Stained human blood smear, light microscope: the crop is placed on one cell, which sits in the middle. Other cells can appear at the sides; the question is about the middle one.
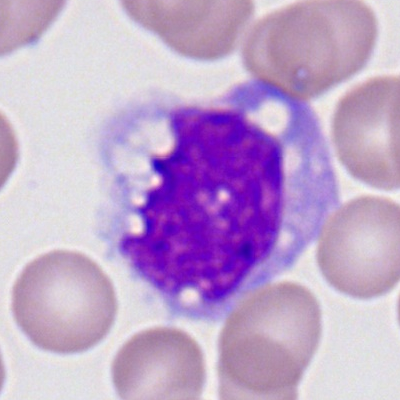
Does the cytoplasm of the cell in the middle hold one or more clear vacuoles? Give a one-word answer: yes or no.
Yes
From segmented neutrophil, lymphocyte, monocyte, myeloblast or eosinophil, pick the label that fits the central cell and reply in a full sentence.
Located at the centre of the crop is a monocyte.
